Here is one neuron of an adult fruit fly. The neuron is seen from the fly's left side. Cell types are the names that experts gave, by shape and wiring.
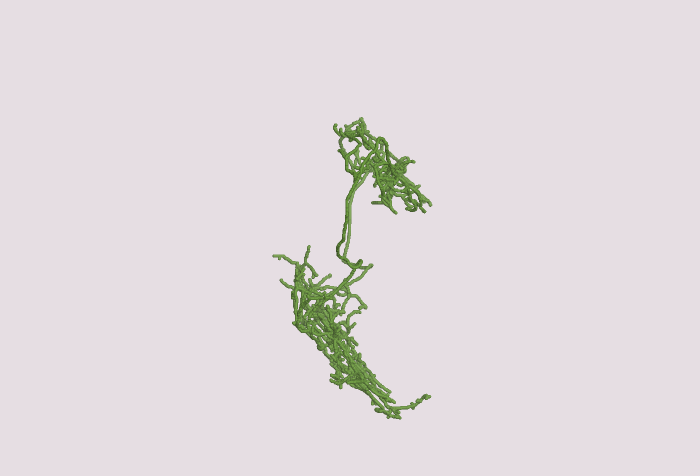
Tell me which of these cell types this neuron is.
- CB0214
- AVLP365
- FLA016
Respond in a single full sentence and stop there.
As its cell type, this neuron has FLA016.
